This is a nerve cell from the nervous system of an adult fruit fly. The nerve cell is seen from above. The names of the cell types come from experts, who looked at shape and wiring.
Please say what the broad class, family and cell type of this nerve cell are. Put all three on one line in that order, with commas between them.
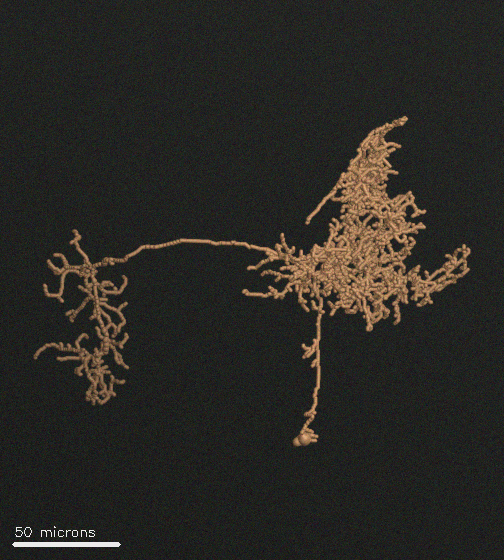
central-brain intrinsic neuron, hemilineage SMPpv2_ventral, PVLP137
